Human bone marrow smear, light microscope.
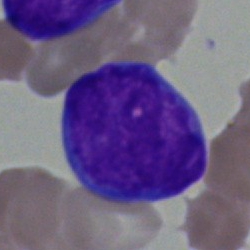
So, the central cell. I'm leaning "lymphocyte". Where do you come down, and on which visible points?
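First check, chromatin: it is finely granular and evenly spread.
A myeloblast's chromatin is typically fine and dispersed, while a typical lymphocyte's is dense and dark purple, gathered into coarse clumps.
Second check, cytoplasm colour: the thin rim at the edge is deep blue.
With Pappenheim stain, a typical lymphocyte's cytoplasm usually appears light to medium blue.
On these two points the cell is a blast, not a lymphocyte. Next, proportion: the nucleus fills almost the whole cell, and the cytoplasm is only a thin rim.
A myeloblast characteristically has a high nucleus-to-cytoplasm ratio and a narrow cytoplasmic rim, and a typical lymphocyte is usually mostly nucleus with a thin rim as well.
This point therefore fits both names. Last, the outline is smooth and roughly round, no granules are seen in the cytoplasm, and pale red cells lie against the cell on several sides.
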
